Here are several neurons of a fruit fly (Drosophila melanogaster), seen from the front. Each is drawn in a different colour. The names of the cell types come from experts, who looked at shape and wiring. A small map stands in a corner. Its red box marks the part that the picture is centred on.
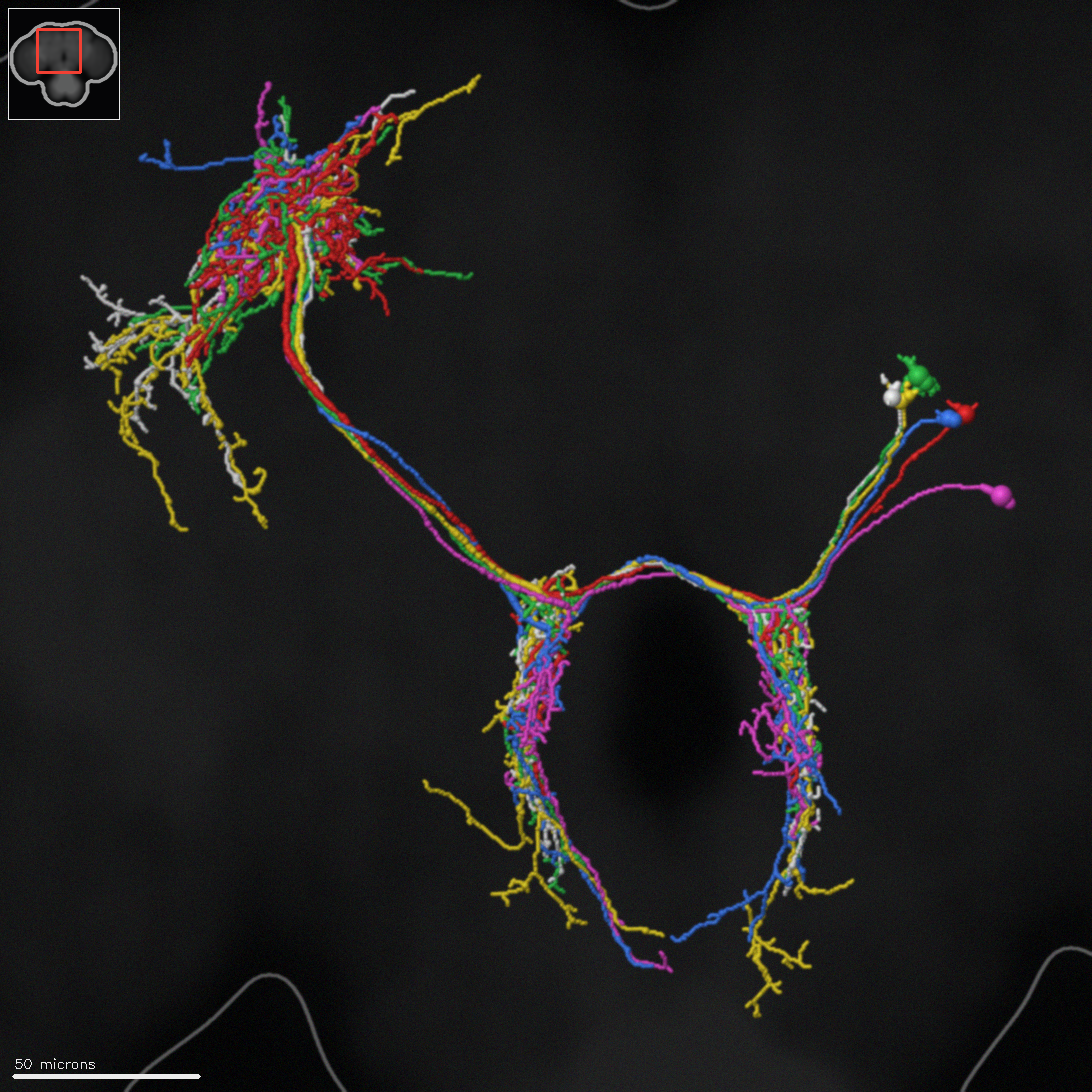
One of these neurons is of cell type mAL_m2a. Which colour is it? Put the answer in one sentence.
The colour is white.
